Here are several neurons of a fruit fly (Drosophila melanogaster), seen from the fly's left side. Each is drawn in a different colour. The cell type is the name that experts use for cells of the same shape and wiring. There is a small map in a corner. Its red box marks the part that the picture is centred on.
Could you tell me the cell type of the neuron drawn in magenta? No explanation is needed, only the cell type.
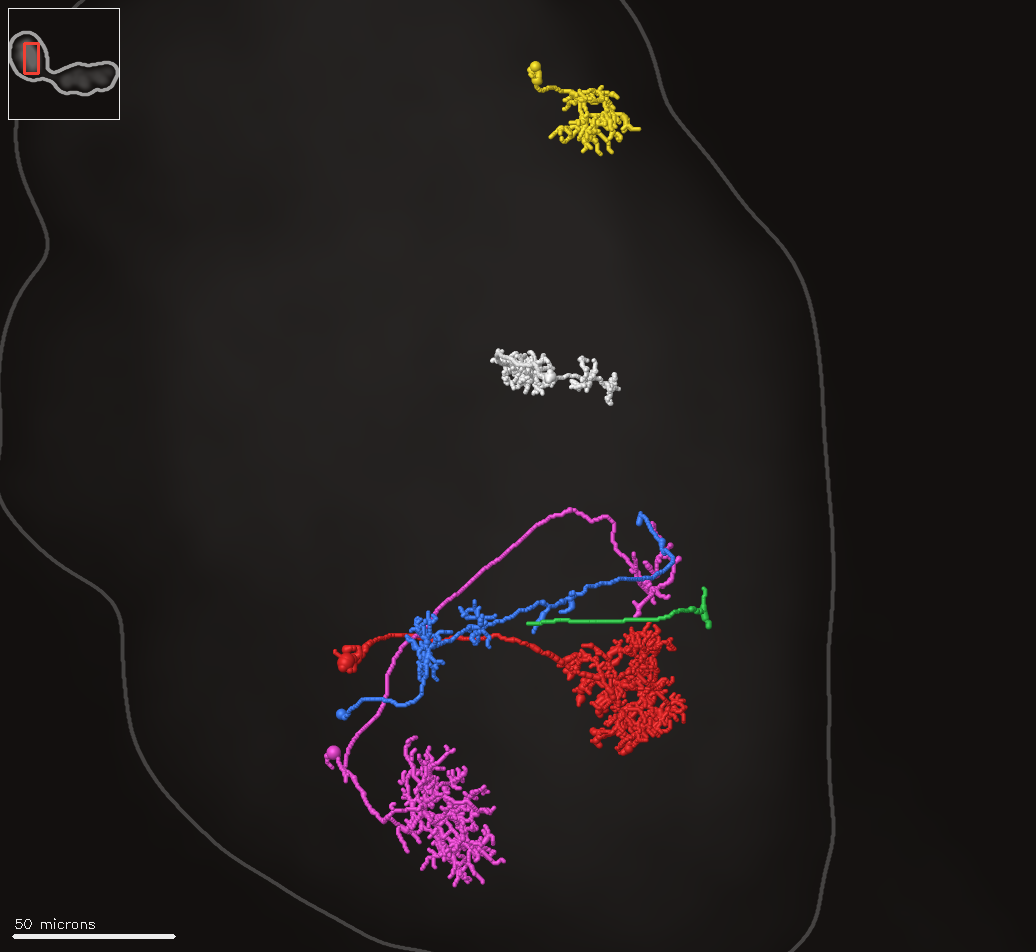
MeLo2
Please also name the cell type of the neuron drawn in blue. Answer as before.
Tm3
